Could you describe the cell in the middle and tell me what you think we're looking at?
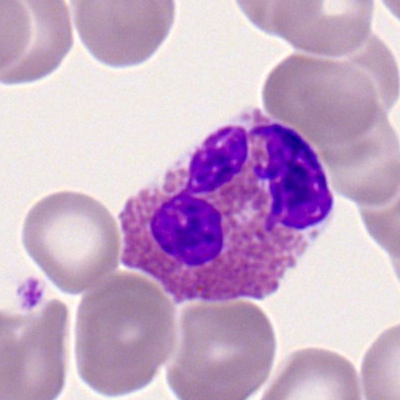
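Take a look at the chromatin: it's dense, dark purple and clumped, and I can't make out a nucleolus in any of the lobes. The outline is irregular, flattened wherever the red cells press on it. That small purple speck lying apart at the lower left of the picture is a platelet. The cell itself is an eosinophil.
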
